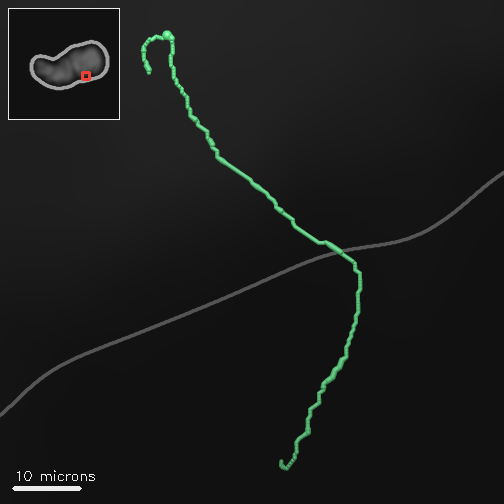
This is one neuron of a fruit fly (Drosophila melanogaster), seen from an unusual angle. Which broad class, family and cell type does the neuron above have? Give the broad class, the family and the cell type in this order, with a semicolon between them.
sensory neuron entering the brain; class mechanosensory; BM_InOm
